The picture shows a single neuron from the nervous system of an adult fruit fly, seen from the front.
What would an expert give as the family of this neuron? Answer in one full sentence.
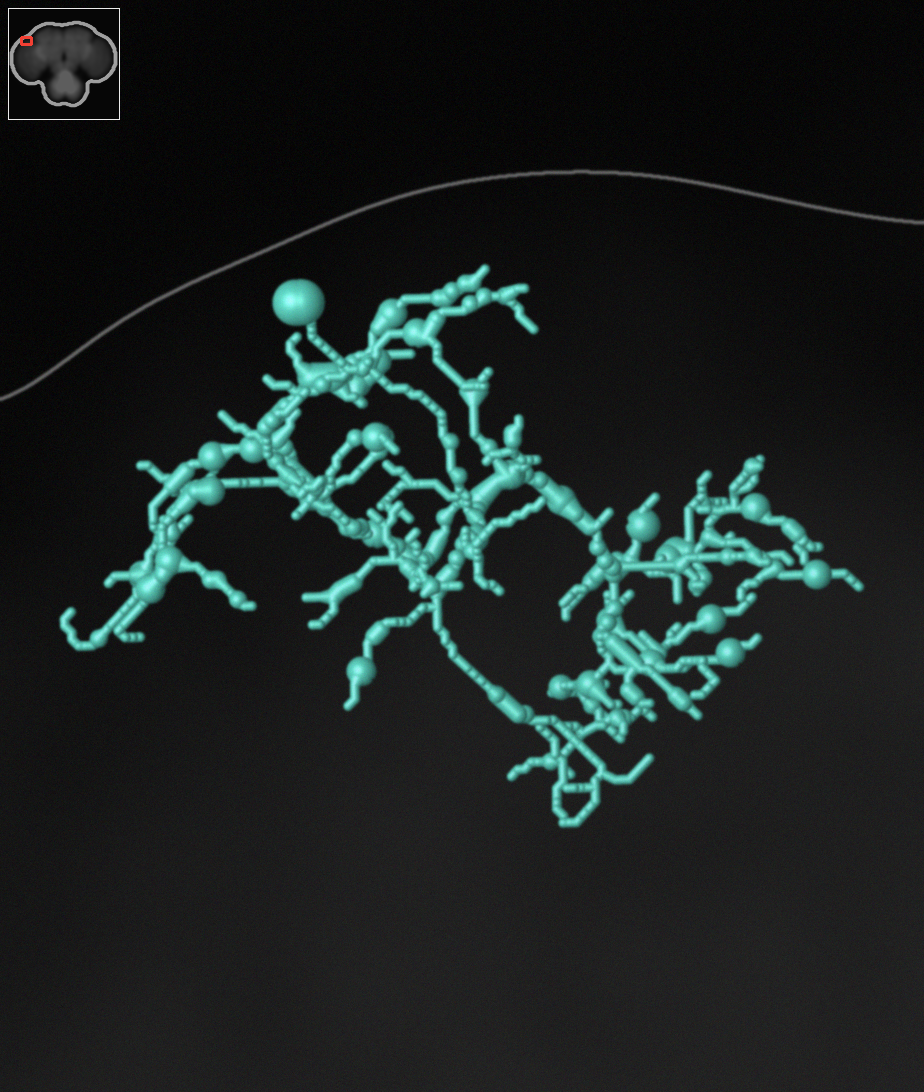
This neuron is categorized under the family Mi.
